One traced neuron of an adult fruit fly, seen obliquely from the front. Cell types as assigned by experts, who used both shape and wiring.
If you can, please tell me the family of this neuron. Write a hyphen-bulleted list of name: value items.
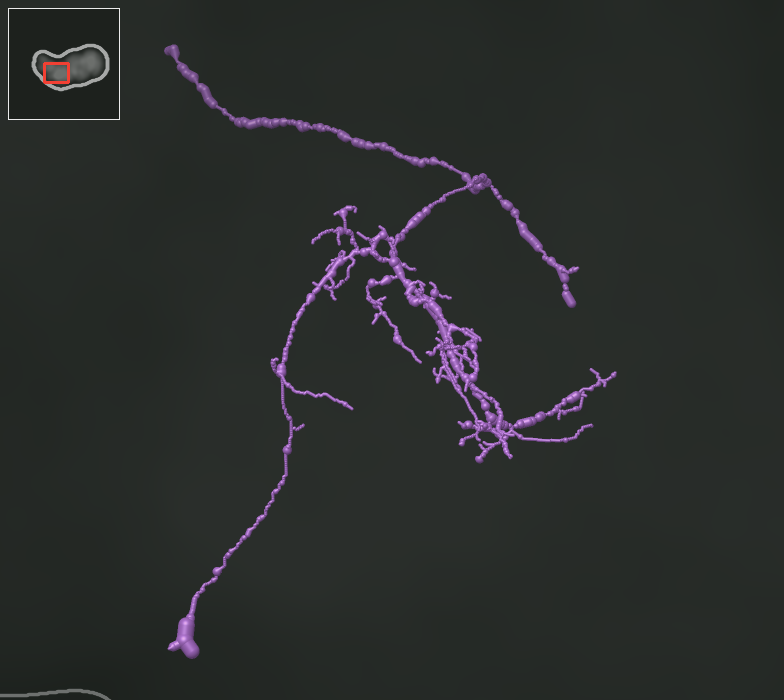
- family: hemilineage 06A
